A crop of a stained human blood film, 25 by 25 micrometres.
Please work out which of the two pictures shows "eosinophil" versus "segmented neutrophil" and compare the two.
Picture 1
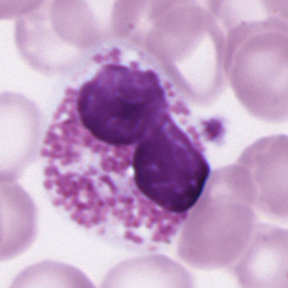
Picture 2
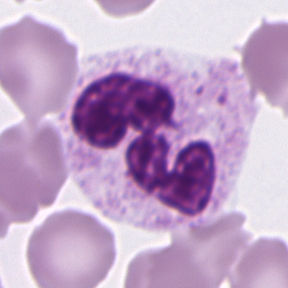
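As I read them, picture 1 is the eosinophil and picture 2 is the segmented neutrophil. In picture 1 the nucleus has two lobes, set on a diagonal from upper left to lower right.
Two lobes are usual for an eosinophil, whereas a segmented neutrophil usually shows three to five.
In picture 2 the nucleus is divided into separate lobes joined by a narrow strand. Then the granules: coarse and of fairly even size in picture 1, fine and violet in picture 2, set in pale pinkish-lilac cytoplasm.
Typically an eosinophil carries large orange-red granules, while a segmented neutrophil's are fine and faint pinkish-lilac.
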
